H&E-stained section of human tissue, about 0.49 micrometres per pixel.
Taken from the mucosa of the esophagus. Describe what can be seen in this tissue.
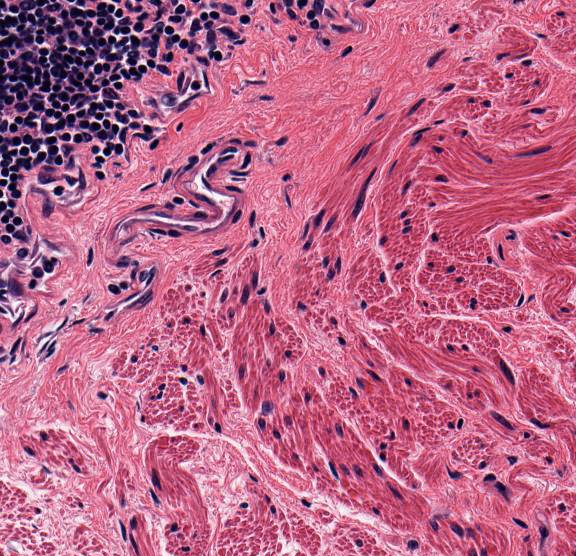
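A dense crowd of small, round, dark-staining lymphocytes fills the upper left corner. Their nuclei are round and deeply stained, with very little visible cytoplasm. The smooth muscle nuclei are elongated and cigar-shaped, with blunt ends. In the lower half, several muscle bundles are cut across and appear as clusters of small rounded pink profiles.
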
